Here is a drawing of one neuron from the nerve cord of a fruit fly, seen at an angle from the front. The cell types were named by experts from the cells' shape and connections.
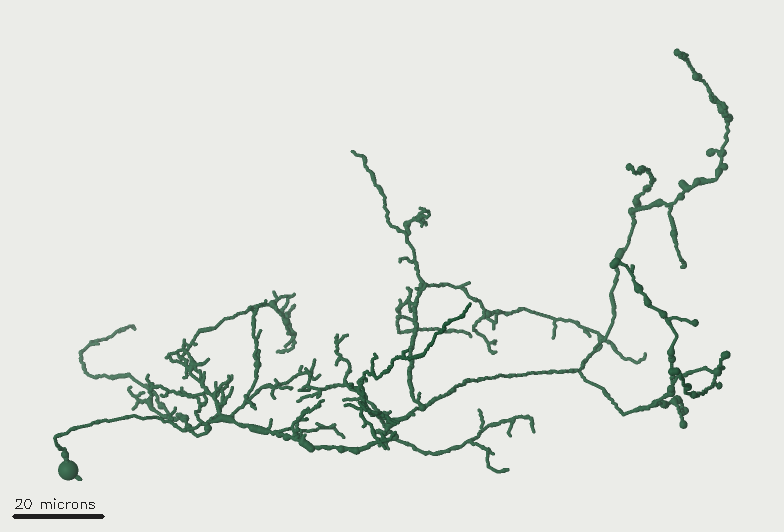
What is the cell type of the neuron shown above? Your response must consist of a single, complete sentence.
The cell type designation of this neuron is IN14A025.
